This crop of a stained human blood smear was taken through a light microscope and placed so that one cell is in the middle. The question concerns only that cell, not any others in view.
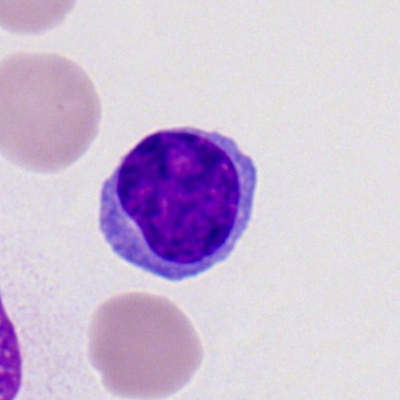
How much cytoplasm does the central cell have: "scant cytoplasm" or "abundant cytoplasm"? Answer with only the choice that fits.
Scant cytoplasm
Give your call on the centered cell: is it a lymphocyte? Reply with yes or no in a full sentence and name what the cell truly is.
Yes, the cell in the central position is a lymphocyte.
